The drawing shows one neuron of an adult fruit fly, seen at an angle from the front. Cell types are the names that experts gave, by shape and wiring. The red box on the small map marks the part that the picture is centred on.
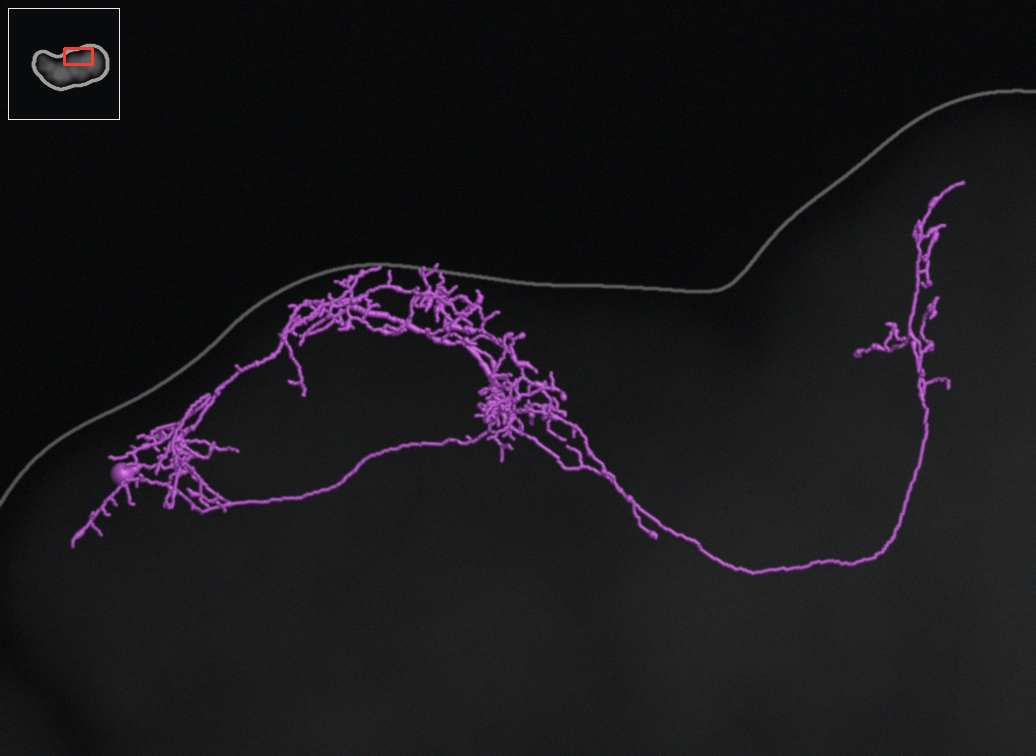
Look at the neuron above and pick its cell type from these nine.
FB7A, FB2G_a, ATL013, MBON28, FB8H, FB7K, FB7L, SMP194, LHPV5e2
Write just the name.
LHPV5e2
